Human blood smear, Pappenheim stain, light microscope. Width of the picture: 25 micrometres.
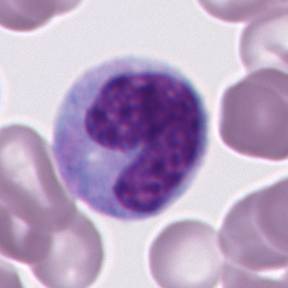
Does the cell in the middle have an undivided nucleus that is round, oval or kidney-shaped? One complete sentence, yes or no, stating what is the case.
Yes, what its nucleus forms is one compact round, oval or kidney-shaped mass.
